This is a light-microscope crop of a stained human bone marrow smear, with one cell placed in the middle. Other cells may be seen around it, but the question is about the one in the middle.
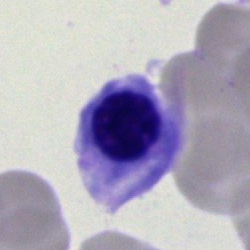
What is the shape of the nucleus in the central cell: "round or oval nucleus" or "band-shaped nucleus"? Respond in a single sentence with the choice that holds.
Round or oval in outline, the nucleus forms a single compact mass.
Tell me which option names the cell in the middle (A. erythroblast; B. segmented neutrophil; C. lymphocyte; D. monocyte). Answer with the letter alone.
A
